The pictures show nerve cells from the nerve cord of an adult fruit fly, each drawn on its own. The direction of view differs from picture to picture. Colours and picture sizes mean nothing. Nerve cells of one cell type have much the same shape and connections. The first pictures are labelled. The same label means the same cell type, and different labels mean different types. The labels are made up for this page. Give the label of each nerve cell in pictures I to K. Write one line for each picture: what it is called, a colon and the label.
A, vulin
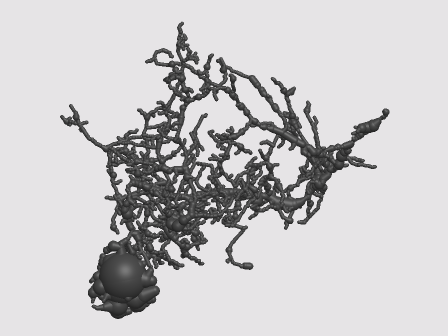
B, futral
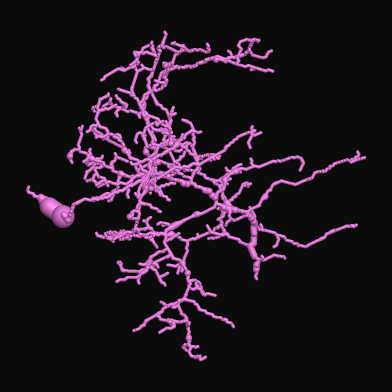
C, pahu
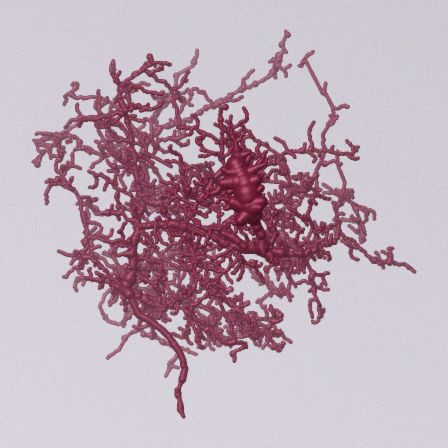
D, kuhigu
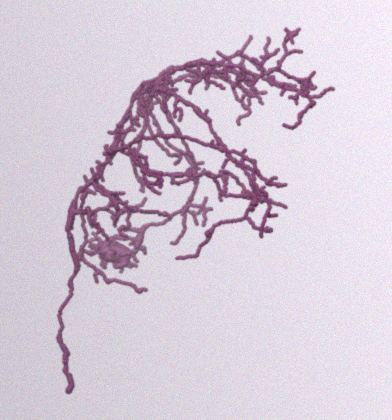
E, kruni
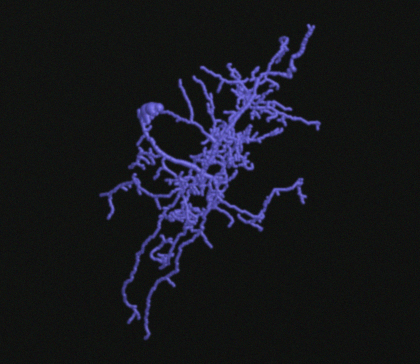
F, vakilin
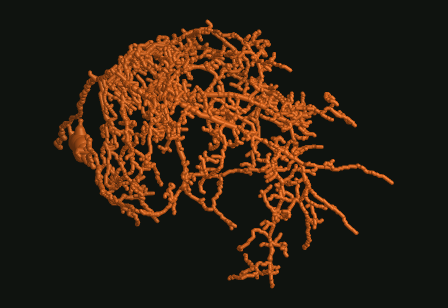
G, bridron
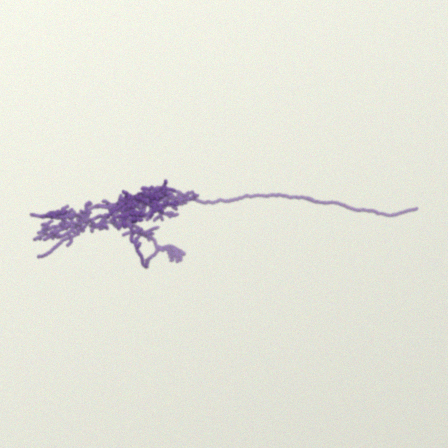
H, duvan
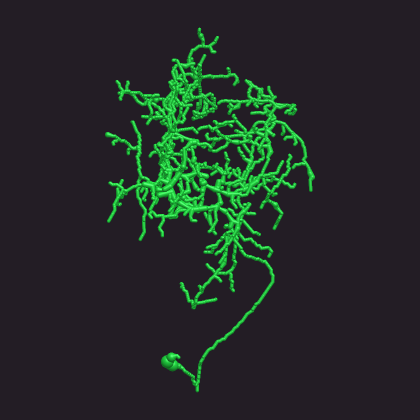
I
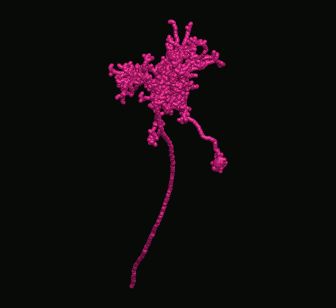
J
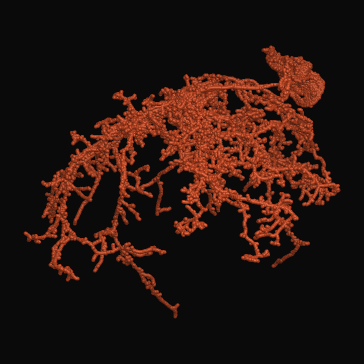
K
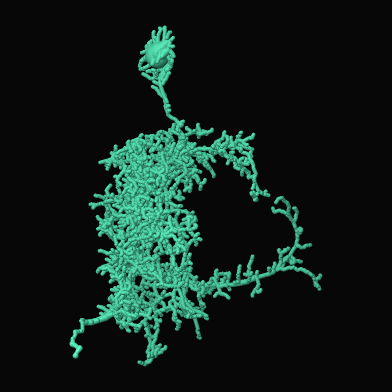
I: bridron
J: pahu
K: pahu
